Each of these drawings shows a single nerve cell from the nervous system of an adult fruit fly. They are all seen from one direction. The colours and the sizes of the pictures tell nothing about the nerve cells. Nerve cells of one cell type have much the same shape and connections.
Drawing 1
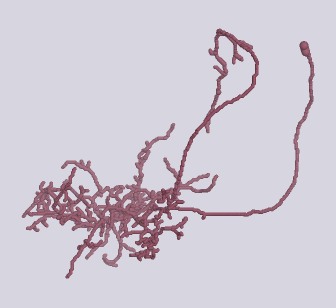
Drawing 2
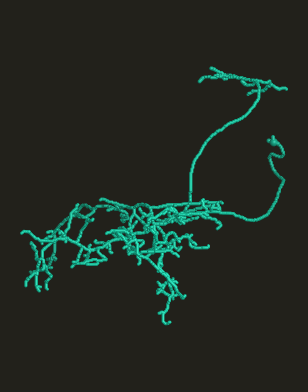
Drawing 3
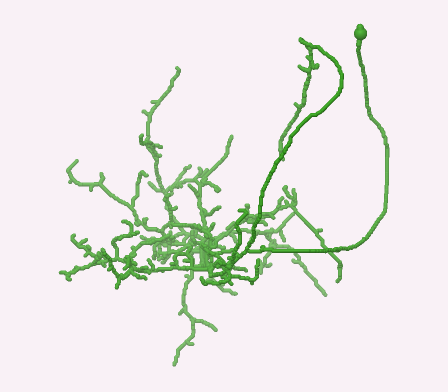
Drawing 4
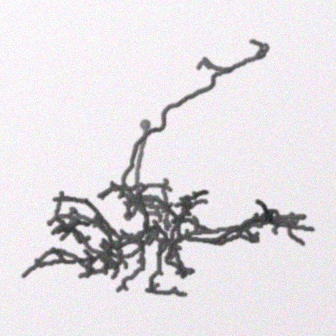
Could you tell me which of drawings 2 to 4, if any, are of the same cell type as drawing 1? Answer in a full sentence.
Drawing 3 is of the same cell type.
